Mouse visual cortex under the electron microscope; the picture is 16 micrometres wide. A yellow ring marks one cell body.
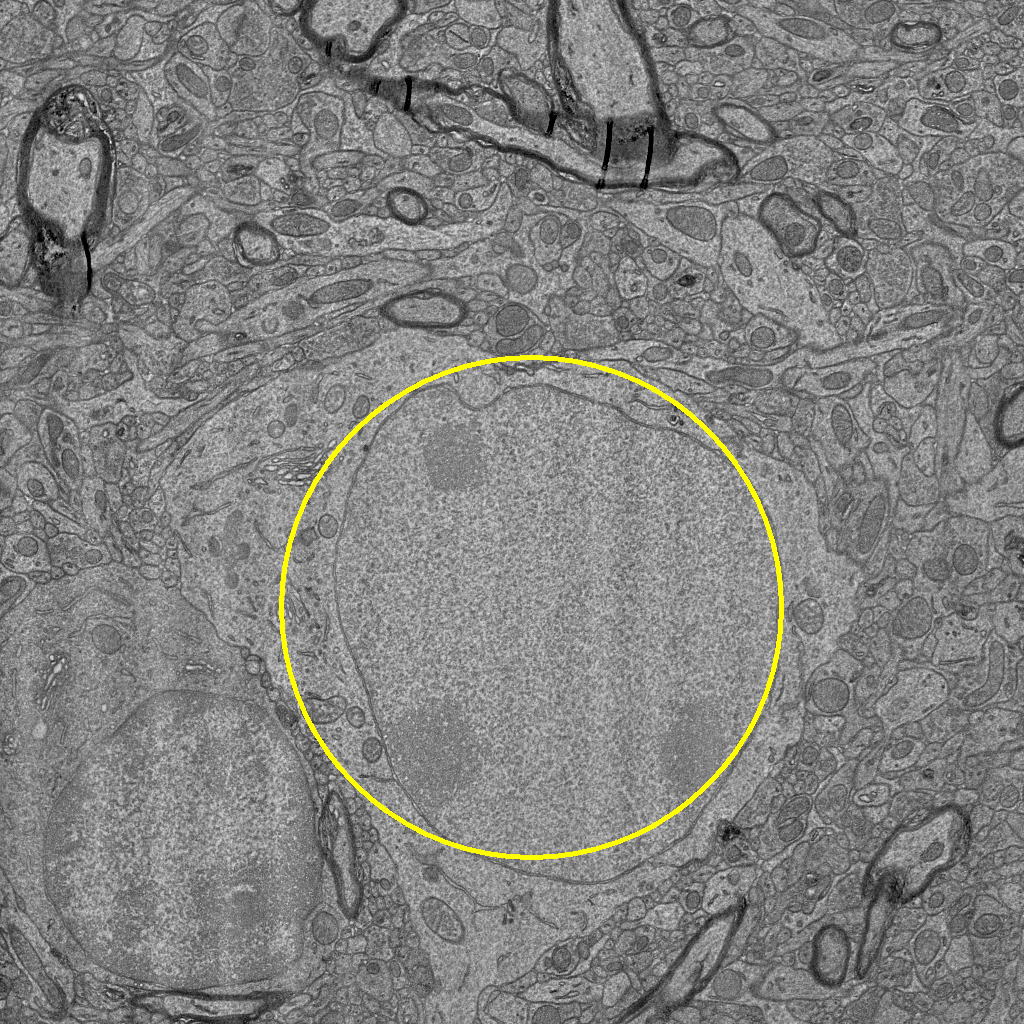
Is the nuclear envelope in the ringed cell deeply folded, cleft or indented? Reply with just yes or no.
No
